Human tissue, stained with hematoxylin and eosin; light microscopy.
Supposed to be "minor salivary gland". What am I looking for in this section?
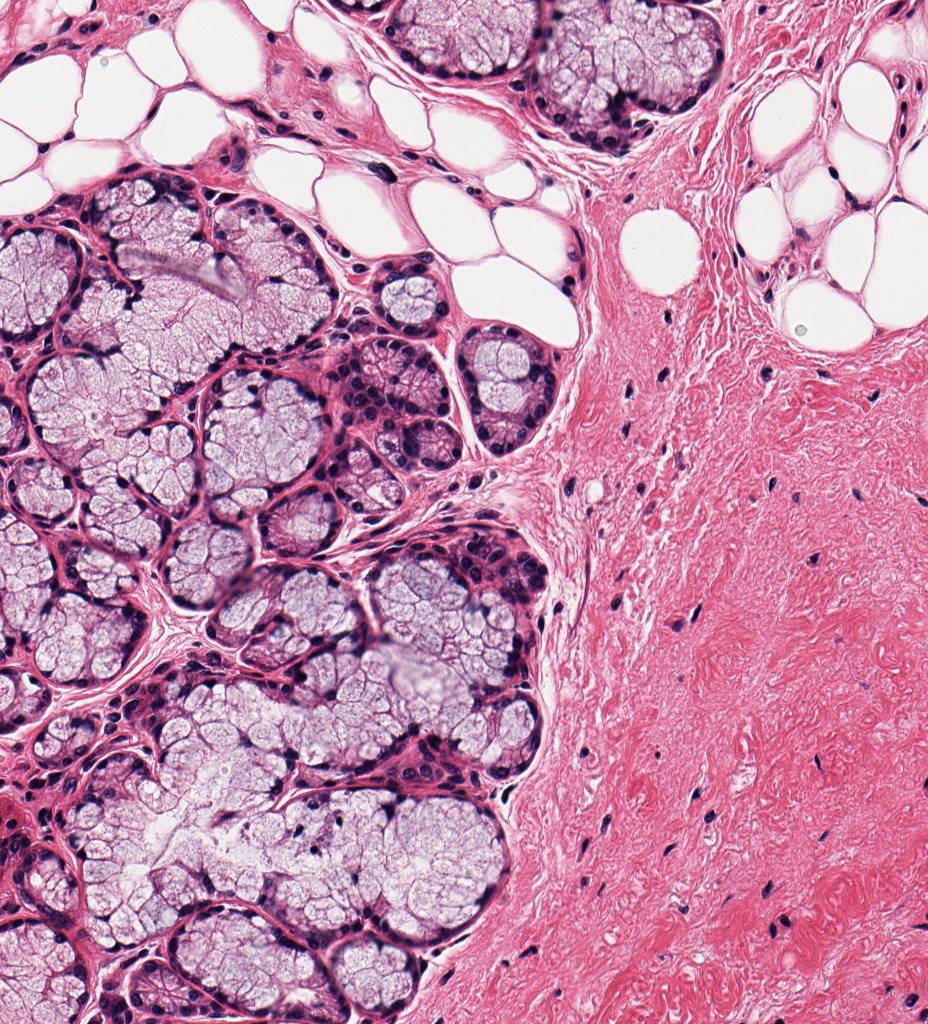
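This section is a minor salivary gland.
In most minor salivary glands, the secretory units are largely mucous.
Here, most acinar cells have pale, foamy, grey-lilac cytoplasm typical of mucous cells.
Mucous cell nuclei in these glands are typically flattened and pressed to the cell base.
The dark mucous cell nuclei here lie flattened against the outer edge of each acinus. Thin pink connective tissue strands separate the acini into small clusters. Adipocytes with empty clear vacuoles lie along the top edge and in the upper right corner.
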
